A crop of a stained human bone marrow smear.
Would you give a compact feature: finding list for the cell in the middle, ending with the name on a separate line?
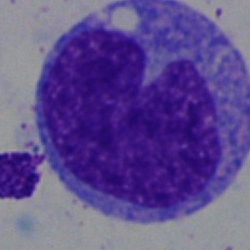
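Nuclear shape: kidney-like, with a deep notch in the upper edge
Nuclear position: fills most of the cell, toward the left side
Cytoplasm: pale blue-grey rim, widest on the right
Vacuole: one, round and clear, at the top of the cell
Name: monocyte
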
